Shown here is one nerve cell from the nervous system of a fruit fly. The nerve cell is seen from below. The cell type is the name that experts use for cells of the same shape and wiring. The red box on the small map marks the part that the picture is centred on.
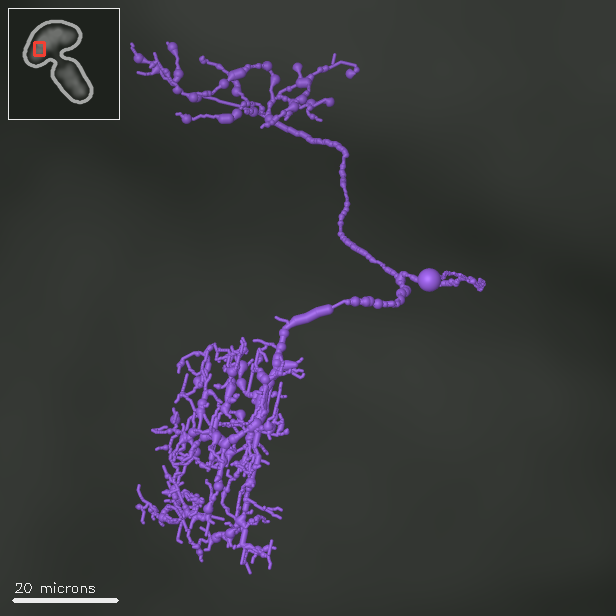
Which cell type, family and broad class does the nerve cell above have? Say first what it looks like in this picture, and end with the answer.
It lies in the brain. By the scale bar it is about 100 microns tall in this view. Dozens of branch ends can be seen. Its cell type is LC15. The family is LC. It is a visual projection neuron.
